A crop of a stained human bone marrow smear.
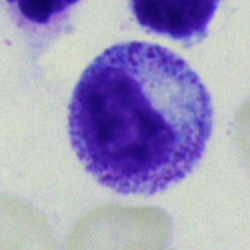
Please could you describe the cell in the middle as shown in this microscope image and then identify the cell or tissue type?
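Item one: the nucleus sits off-centre toward the left of the cell. Item two: a paler, less granular zone of cytoplasm lies beside it at the upper right. Item three: numerous purple granules are scattered through the cytoplasm, most crowded along the outer rim. Conclusion: myelocyte.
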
